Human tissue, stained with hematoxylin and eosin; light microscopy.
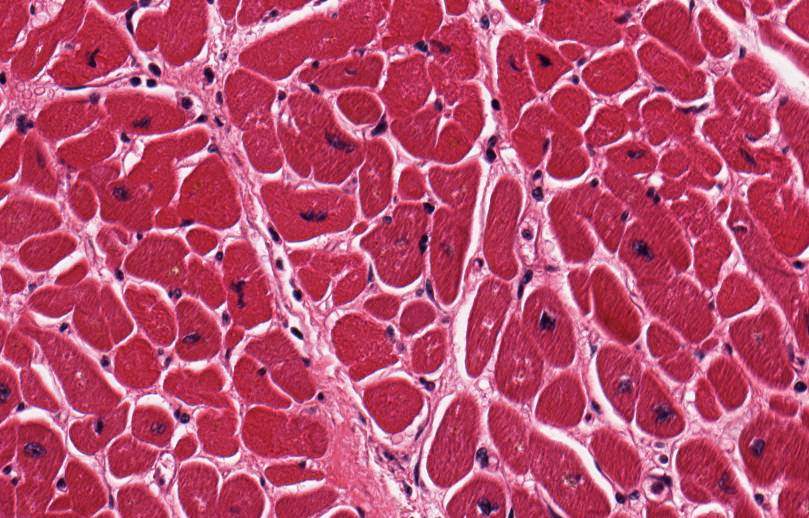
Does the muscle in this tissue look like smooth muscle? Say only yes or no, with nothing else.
No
